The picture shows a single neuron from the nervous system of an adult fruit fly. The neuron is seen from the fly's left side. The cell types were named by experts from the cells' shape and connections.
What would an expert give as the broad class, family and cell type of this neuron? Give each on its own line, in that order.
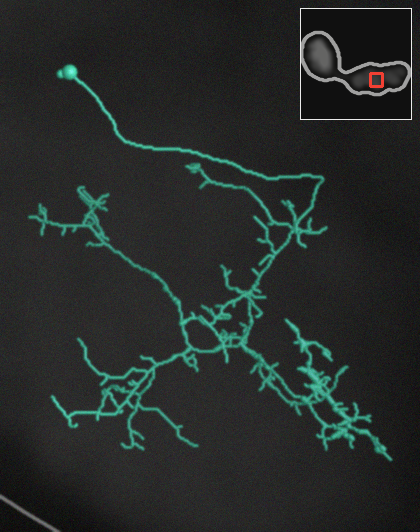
nerve-cord intrinsic neuron
hemilineage 19A
IN19A094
